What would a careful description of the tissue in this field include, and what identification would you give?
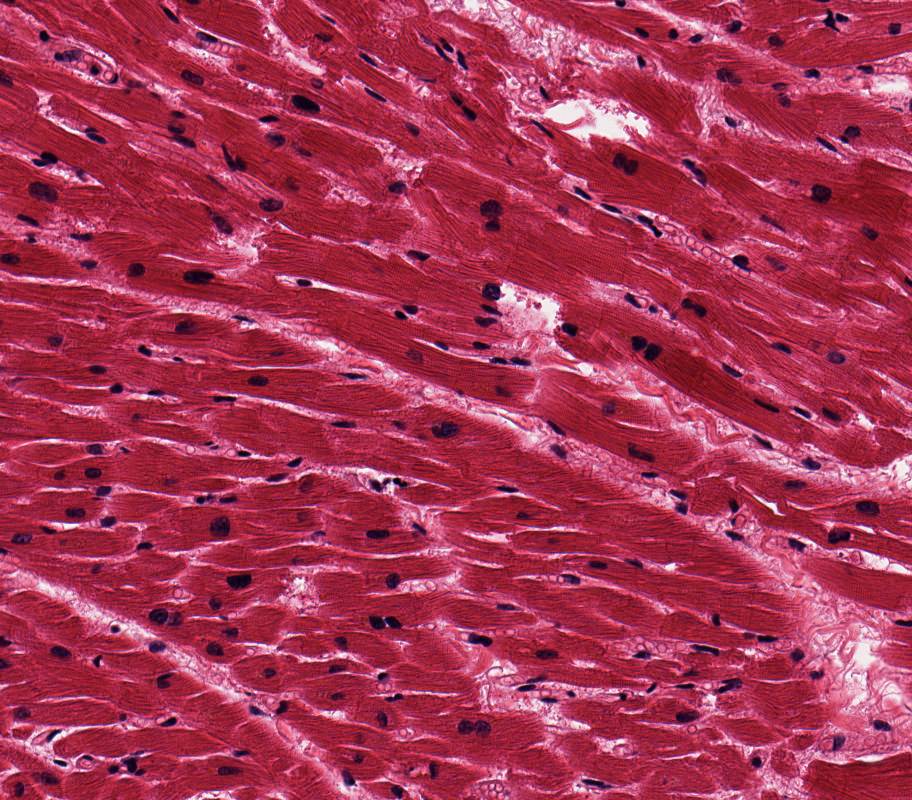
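Parallel muscle fibres run diagonally from upper left to lower right across the whole field. They branch and join neighbouring fibres. Scant delicate connective tissue with small dark elongated nuclei separates them, and no fat cells are present. This is the left ventricle of the heart.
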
